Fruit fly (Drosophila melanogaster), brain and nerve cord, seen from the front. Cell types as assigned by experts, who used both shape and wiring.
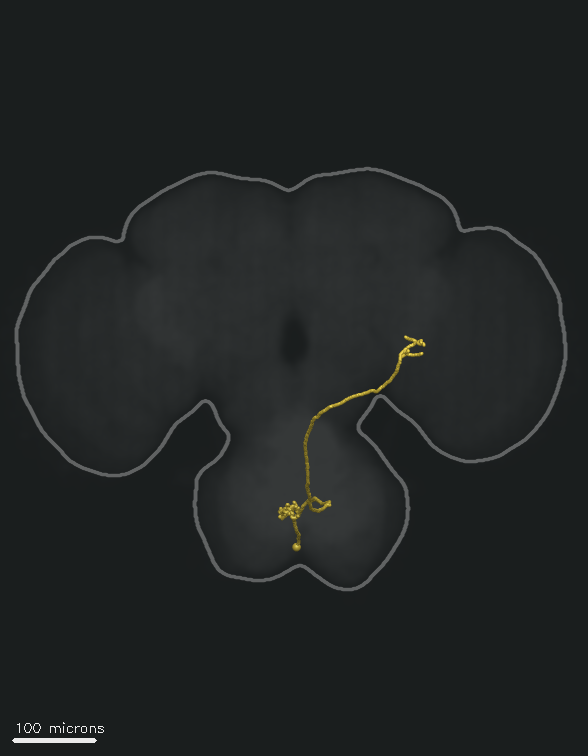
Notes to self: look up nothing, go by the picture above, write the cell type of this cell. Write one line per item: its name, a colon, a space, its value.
cell type: AN10B053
